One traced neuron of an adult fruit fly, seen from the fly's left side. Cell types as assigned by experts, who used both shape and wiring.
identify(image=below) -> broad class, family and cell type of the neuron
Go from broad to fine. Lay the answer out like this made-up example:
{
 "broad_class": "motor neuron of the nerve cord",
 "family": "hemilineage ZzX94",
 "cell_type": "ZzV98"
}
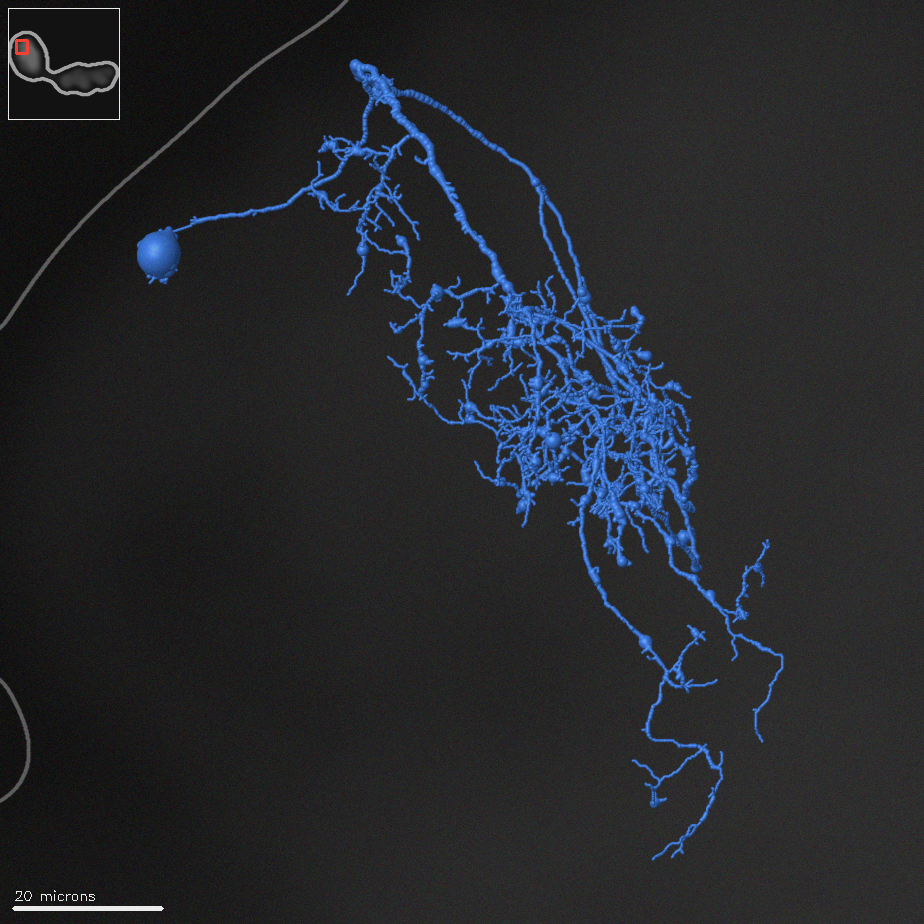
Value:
{
 "broad_class": "central-brain intrinsic neuron",
 "family": "hemilineage SMPad1",
 "cell_type": "SIP103m"
}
